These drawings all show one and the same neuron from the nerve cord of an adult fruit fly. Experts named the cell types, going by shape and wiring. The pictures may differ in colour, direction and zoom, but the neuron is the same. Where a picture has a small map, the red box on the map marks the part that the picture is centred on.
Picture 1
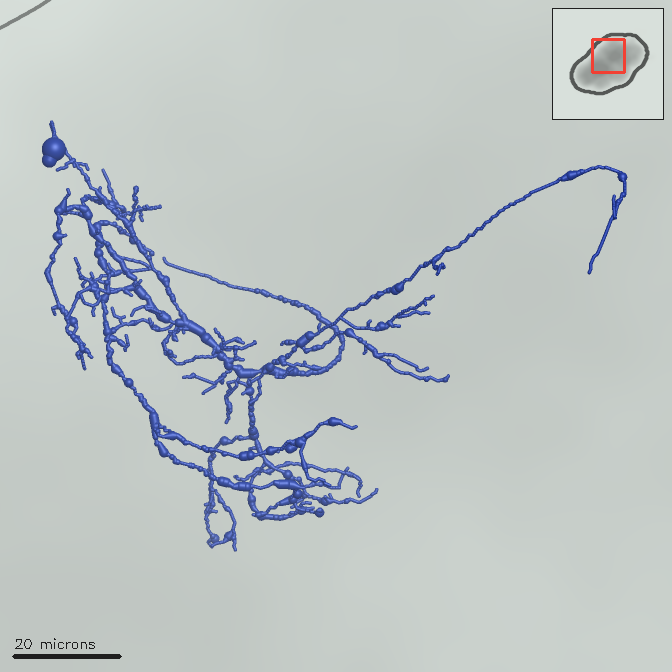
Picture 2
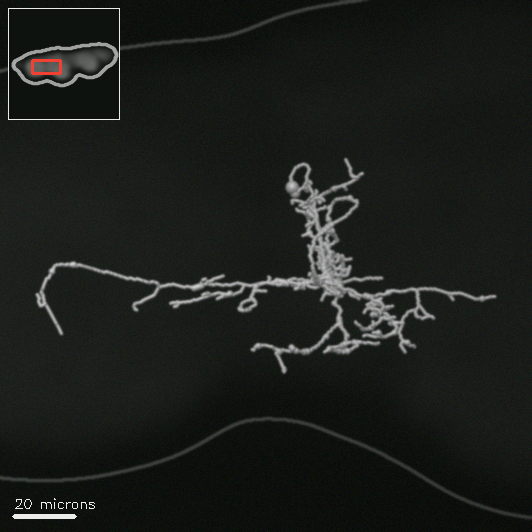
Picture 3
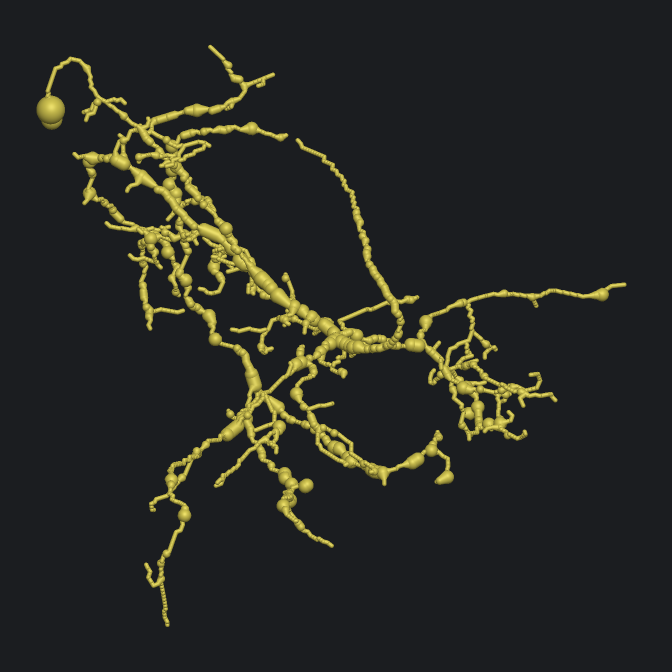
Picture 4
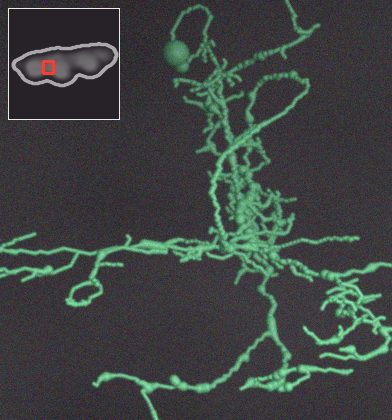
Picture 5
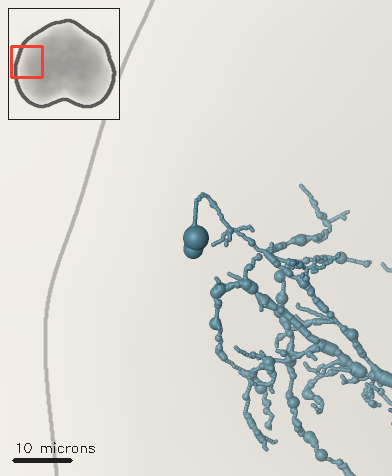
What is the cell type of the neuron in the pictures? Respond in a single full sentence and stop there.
The single neuron here is of type IN17A109.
